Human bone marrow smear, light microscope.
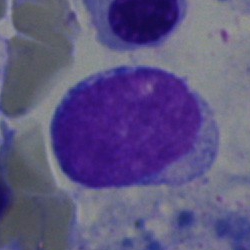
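Blast, the cell in the middle: its outline is oval, the border smooth. The nucleus fills most of the cell and lies toward its left side, its fine chromatin stained a fairly even deep purple. I can find no granules in the cytoplasm.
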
